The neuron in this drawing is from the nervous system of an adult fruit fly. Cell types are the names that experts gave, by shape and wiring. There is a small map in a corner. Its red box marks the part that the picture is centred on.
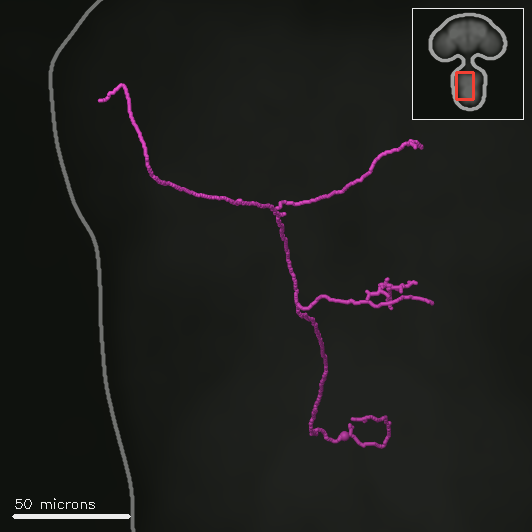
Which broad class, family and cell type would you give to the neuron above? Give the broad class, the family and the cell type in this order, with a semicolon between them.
sensory neuron entering the nerve cord; class mechanosensory proprioceptive; SNpp18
